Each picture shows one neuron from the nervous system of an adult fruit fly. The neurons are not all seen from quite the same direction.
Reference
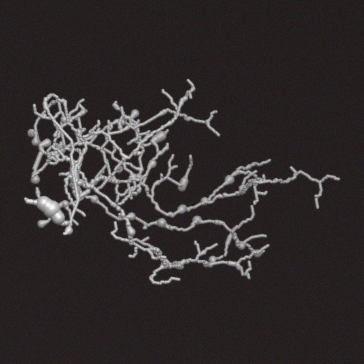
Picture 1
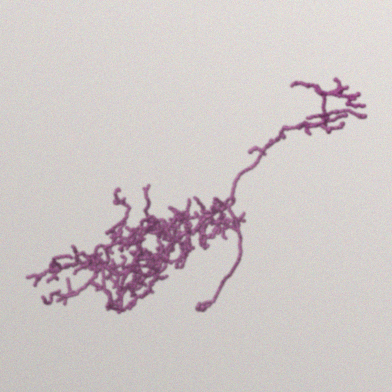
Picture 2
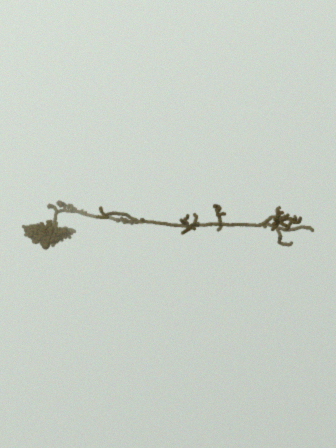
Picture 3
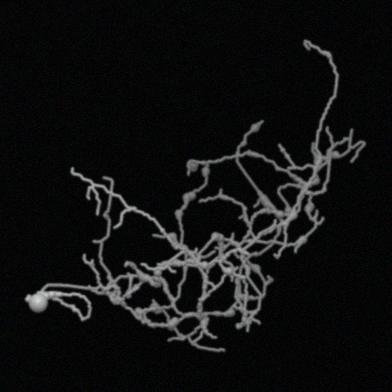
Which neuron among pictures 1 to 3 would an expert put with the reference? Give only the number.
3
